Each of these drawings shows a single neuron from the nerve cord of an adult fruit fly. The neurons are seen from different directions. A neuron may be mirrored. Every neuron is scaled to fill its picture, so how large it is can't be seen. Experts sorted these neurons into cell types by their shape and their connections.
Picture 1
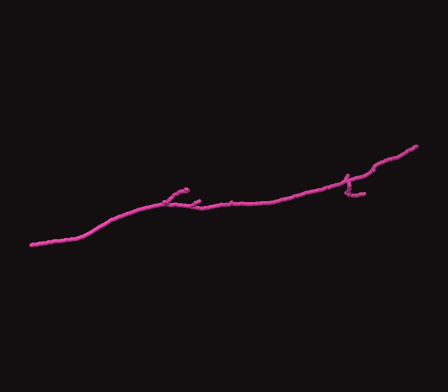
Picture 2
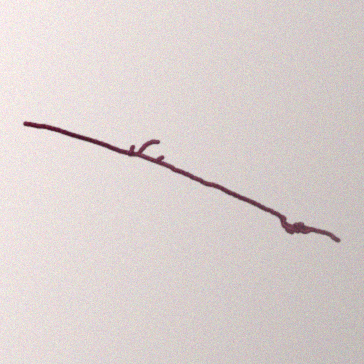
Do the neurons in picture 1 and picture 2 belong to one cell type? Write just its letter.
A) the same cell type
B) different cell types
A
